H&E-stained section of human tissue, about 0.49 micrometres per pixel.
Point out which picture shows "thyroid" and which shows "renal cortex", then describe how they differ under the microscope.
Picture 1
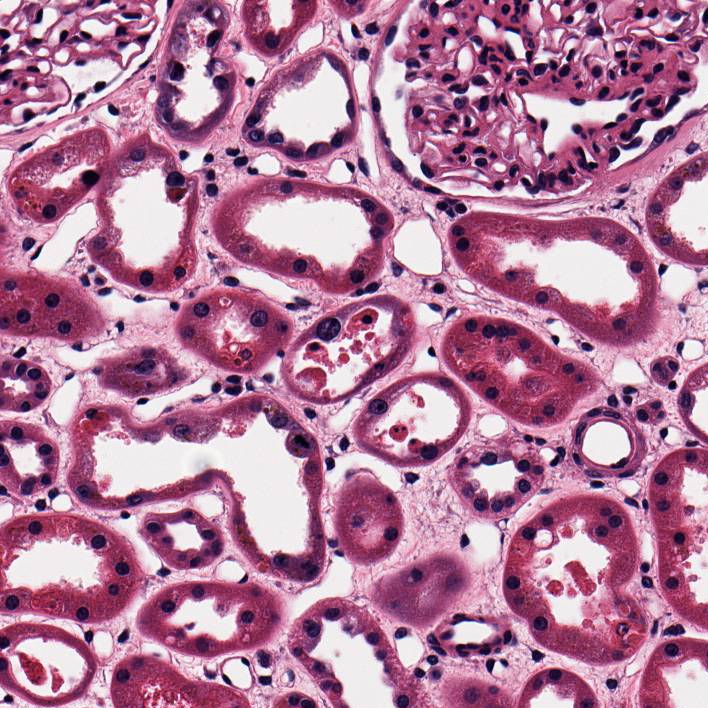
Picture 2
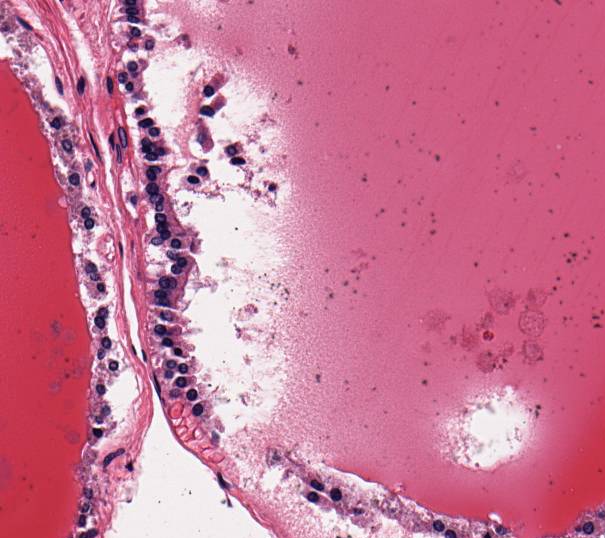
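So, picture 1 is renal cortex, and picture 2 is thyroid. In the first, a glomerulus sits at the top right, a rounded tuft of capillary loops crowded with nuclei inside a capsule. Most of the field is closely packed tubules cut in round and oval cross-section, many lined by cuboidal cells with deep pink granular cytoplasm and round dark nuclei. A few near the centre hold red granular debris and detached rounded cells in their lumens. The second has two large spaces filled with homogeneous pink material, one on either side of a narrow septum running roughly vertically through the left part of the field. Each is lined by a single layer of cuboidal to low columnar cells with dark, round to oval nuclei. The septum is a thin band of pink fibrous tissue with elongated, spindle-shaped nuclei.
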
